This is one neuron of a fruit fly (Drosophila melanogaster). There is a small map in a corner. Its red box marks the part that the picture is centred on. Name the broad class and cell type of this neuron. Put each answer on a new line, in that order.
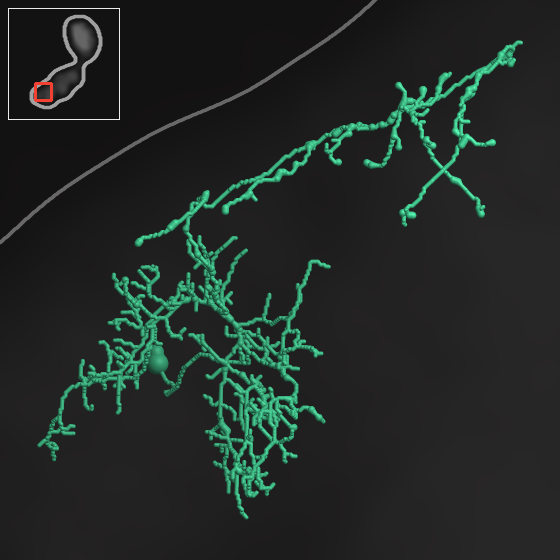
nerve-cord intrinsic neuron
INXXX365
